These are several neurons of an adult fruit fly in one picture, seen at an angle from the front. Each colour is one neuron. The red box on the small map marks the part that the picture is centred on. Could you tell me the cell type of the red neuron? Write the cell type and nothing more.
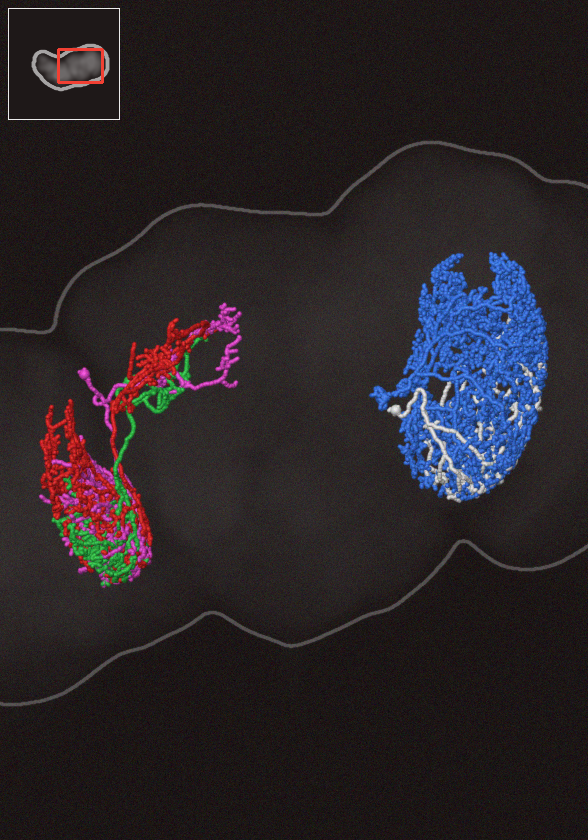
LT75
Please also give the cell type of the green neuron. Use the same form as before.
LoVP99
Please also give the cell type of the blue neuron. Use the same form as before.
Li16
